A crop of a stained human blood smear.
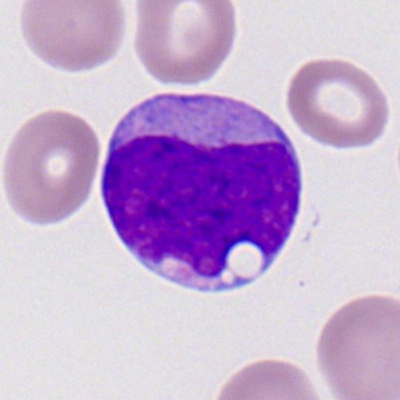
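Myeloblast in the middle of a stained blood smear. Start with its round, smooth outline. Now see how the nucleus fills most of the cell, its upper border flattened and nearly straight. Look through the cytoplasm: no granules can be seen.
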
